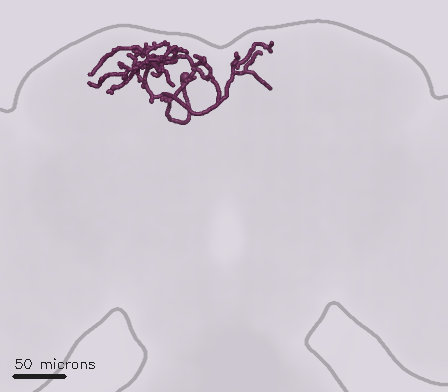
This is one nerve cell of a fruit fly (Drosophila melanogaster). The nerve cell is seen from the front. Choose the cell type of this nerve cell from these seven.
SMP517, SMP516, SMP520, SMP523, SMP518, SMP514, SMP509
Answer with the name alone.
SMP509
